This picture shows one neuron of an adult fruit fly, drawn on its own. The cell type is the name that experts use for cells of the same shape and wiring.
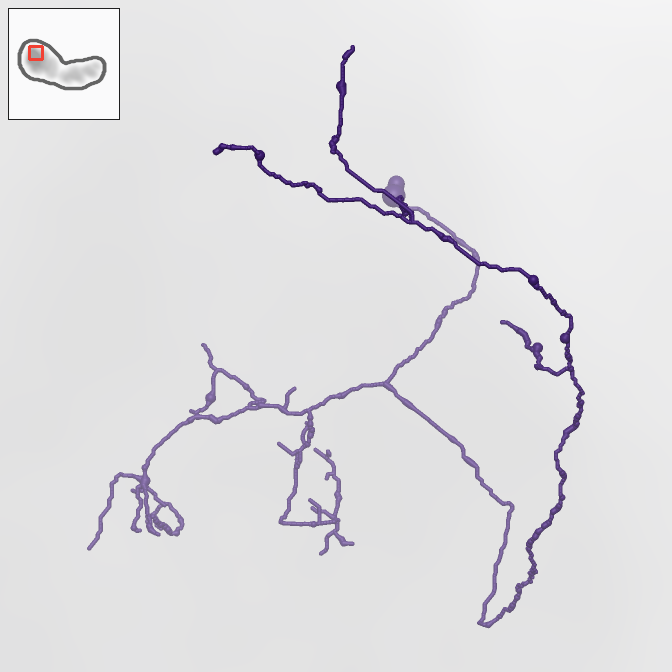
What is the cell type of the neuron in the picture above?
LoVP9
